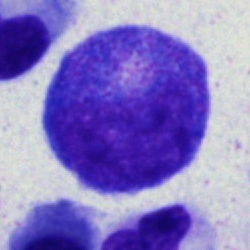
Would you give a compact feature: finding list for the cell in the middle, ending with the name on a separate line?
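Outline: round.
Granules: fine, purple-pink, scattered over the cell, clearest in the upper centre.
Vacuoles: none clearly seen.
Surface: no distinct projections.
Name: promyelocyte.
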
